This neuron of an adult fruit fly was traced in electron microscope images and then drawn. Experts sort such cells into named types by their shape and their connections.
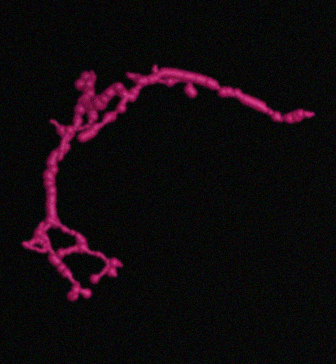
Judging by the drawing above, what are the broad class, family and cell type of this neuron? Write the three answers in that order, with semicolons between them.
sensory neuron entering the brain; class mechanosensory; TPMN2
